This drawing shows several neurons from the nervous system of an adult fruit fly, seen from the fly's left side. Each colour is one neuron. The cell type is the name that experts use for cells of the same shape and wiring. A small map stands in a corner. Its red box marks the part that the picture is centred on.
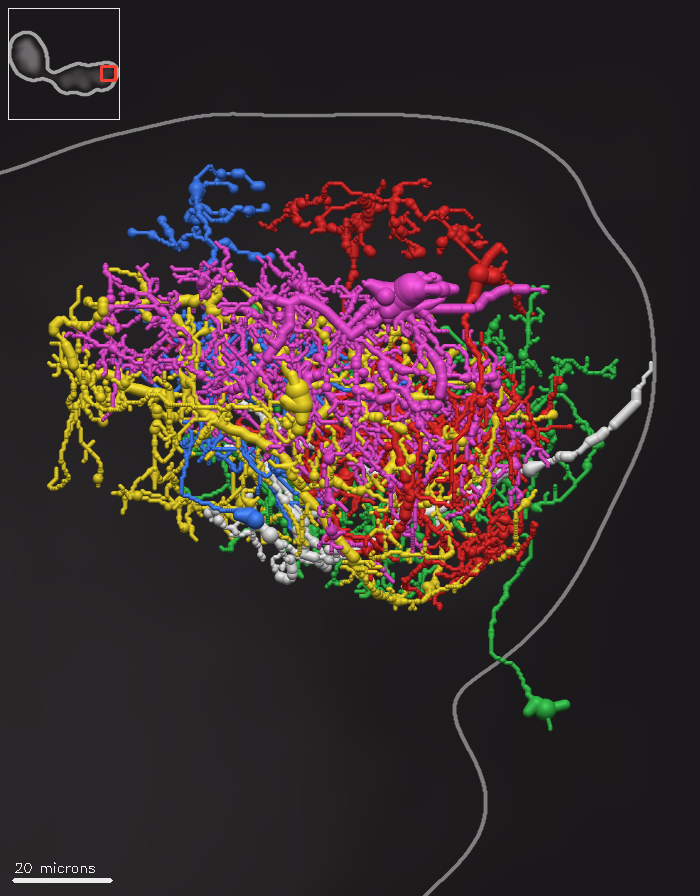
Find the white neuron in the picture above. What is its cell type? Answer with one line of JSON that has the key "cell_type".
{"cell_type": "SNxx23"}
